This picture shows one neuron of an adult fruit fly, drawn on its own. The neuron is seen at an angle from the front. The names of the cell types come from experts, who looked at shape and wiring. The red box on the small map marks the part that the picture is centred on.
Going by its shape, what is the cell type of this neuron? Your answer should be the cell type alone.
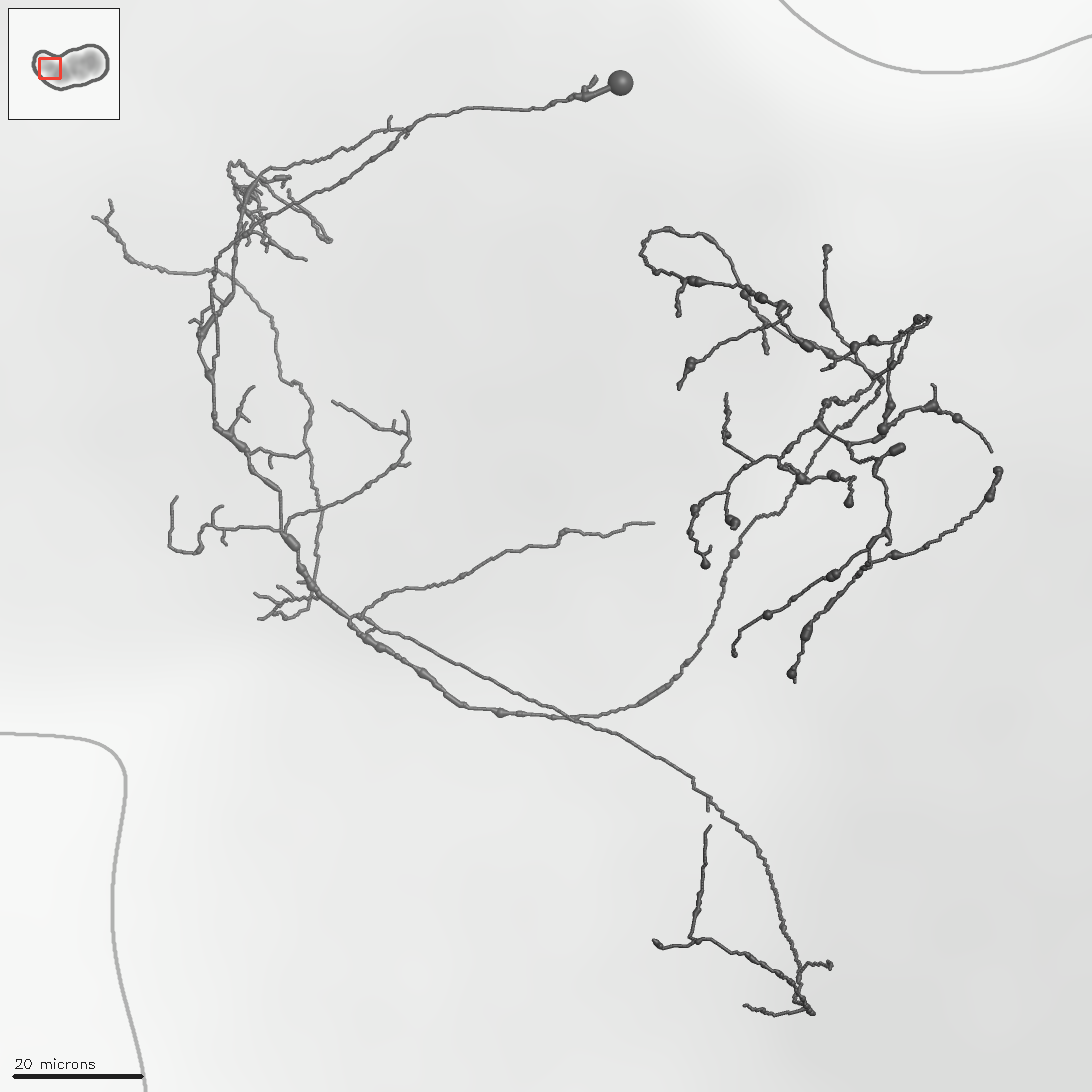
IN17A102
